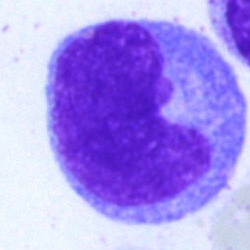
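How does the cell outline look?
It is round and smooth.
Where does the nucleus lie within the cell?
Toward the left, filling most of the cell, with a deep notch on its right side.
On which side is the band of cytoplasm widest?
On the right side of the cell.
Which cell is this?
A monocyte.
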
